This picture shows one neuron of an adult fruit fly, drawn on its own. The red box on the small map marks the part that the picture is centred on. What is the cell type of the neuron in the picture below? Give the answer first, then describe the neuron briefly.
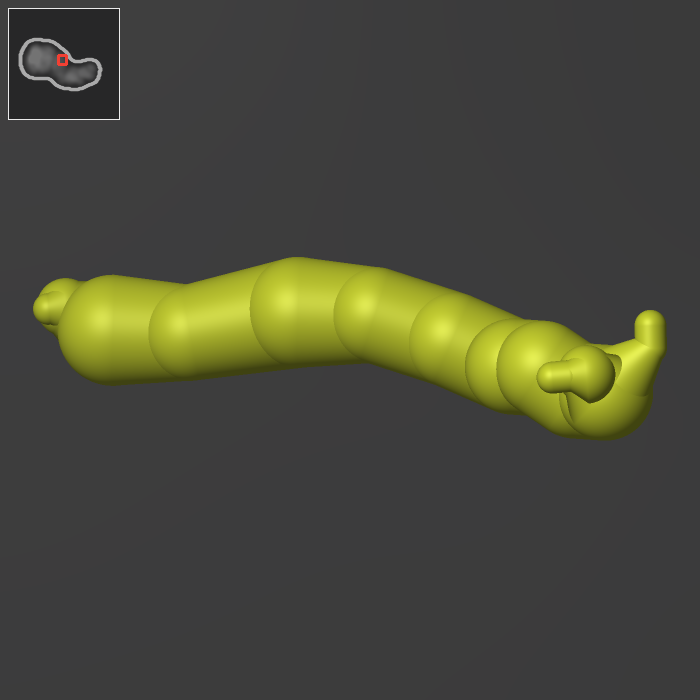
The cell type is R1-R6. It is a photoreceptor or other optic-lobe sensory neuron. No cell body is drawn. There are a dozen or fewer branch ends.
